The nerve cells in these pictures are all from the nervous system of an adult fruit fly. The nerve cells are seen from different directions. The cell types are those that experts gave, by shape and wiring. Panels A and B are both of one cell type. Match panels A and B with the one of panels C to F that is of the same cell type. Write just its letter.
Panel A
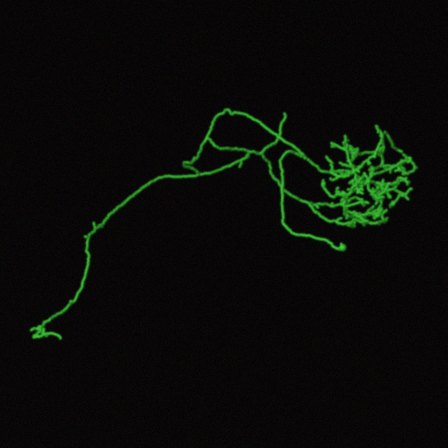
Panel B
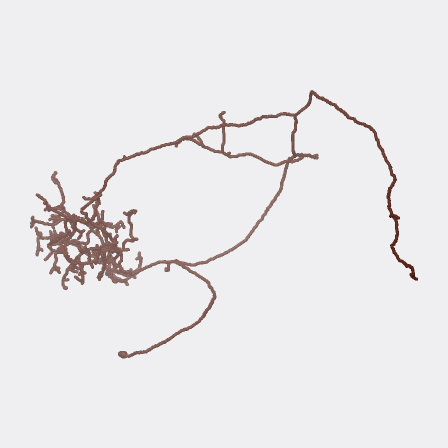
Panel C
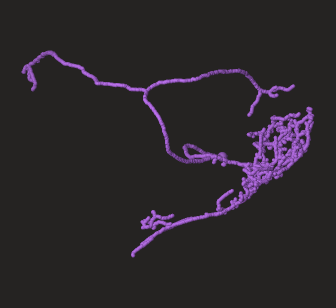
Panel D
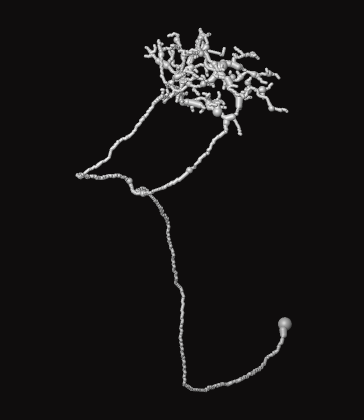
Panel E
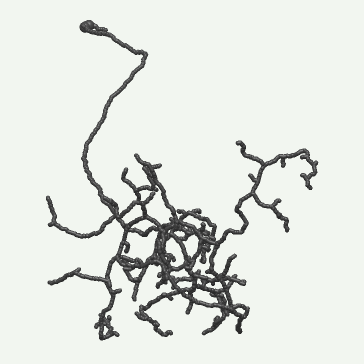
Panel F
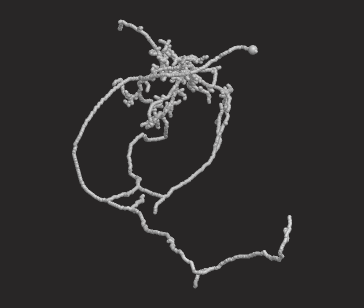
F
